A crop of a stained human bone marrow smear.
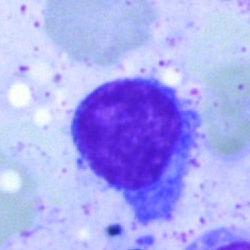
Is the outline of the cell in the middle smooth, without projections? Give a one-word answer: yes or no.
No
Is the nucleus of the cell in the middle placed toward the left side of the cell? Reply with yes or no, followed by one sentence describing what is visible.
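Yes. Most of the cytoplasm lies to the lower right of the nucleus, forming a tag-like extension downward.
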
